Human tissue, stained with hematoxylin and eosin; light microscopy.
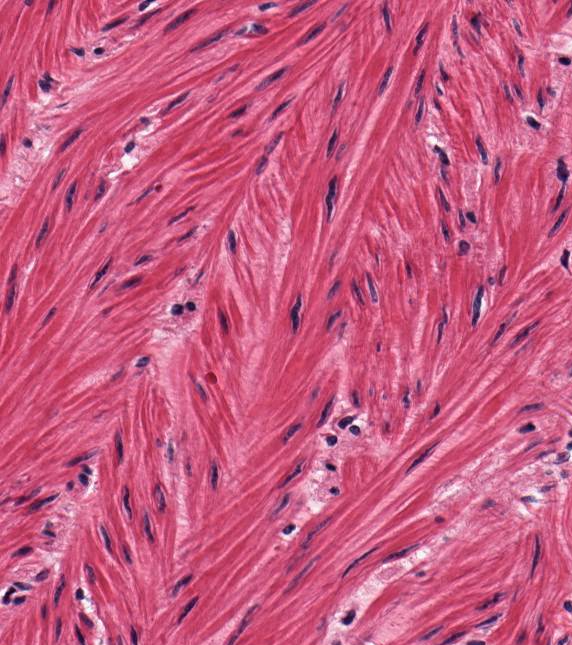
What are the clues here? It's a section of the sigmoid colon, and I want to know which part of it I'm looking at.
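I'm looking at smooth muscle. The spindle cells have bright pink, finely fibrillar cytoplasm, and I find no cross-striations.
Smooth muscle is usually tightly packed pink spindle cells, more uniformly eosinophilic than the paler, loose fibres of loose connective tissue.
Between bundles run narrow pale strands of loose connective tissue with scattered small round dark nuclei; no epithelium or glands appear.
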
